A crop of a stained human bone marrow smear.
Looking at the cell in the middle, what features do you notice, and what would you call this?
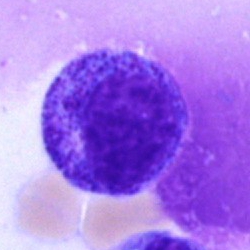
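Nucleus off-centre, toward the right. Cytoplasm band wider on the left than on the right. Paler streak through the left cytoplasm, between nucleus and edge. Pale red cells without nuclei against the lower edge. Cell: promyelocyte.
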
